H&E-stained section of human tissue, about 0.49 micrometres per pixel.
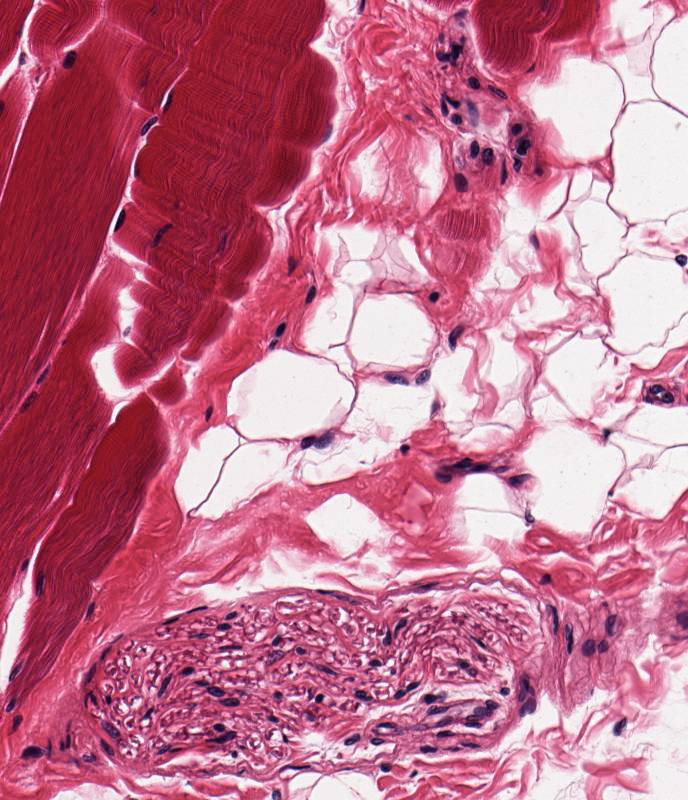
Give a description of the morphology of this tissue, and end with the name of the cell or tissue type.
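Cut lengthwise, the deep red fibres run obliquely from the top to the lower left, with fine transverse cross-striations. Flattened nuclei sit at the fibre edges. A nerve bundle at the bottom, a thin-sheathed oval of small pale round profiles, holds scattered dark wavy nuclei. This is skeletal muscle.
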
